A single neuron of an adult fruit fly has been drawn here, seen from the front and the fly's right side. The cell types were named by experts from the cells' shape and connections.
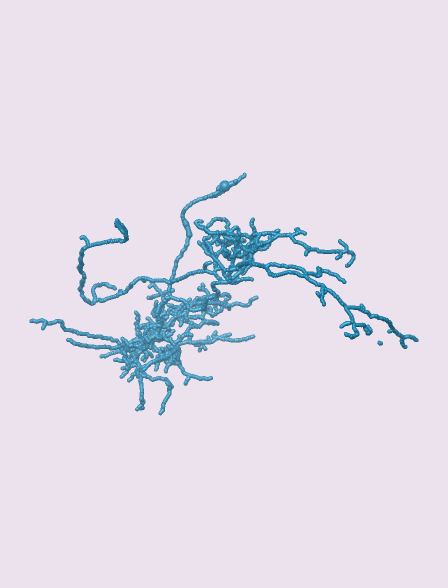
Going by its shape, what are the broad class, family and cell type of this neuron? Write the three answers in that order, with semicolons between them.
central-brain intrinsic neuron; hemilineage SMPpm1; SMP455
